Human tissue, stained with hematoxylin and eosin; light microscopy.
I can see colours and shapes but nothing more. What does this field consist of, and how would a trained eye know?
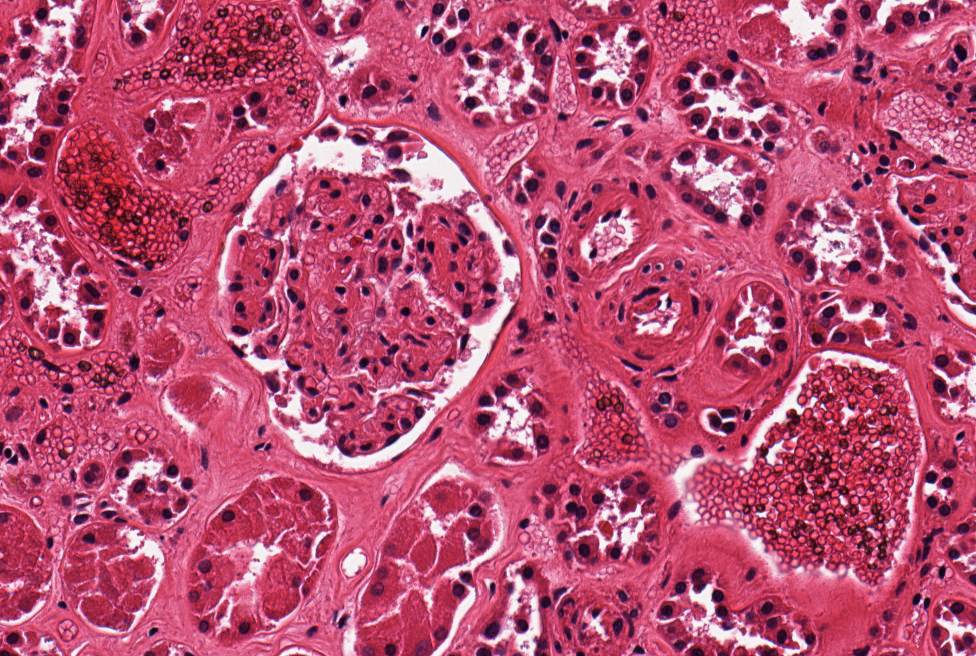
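In this field the main structure is the cortical labyrinth of the kidney. Left of centre, a single large round glomerulus lies among closely packed tubules, its tuft crowded with many dark nuclei.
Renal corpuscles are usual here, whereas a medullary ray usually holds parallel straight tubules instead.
The tubules are lined by a single layer of cuboidal cells with pink cytoplasm.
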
